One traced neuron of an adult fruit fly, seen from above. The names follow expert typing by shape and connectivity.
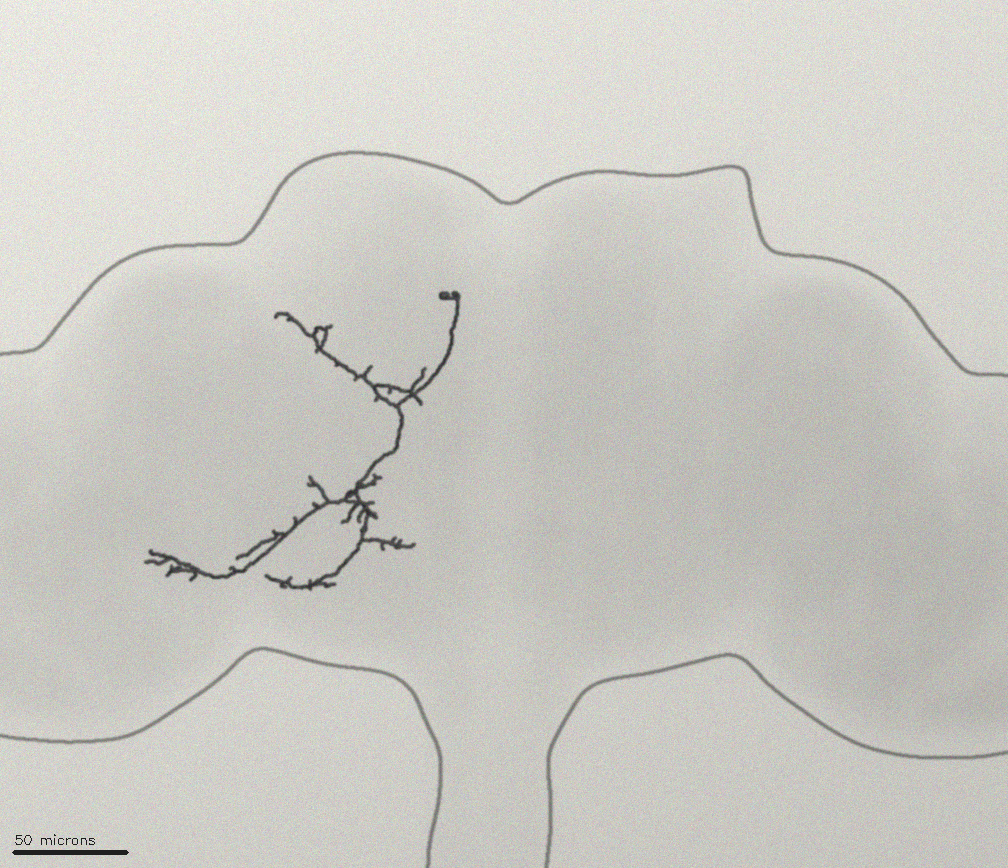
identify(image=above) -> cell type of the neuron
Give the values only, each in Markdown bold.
**CB3080**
